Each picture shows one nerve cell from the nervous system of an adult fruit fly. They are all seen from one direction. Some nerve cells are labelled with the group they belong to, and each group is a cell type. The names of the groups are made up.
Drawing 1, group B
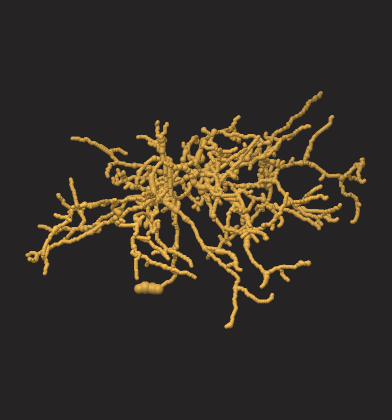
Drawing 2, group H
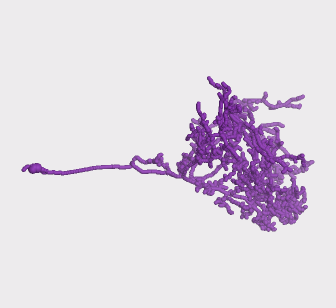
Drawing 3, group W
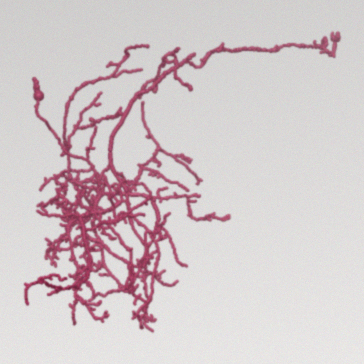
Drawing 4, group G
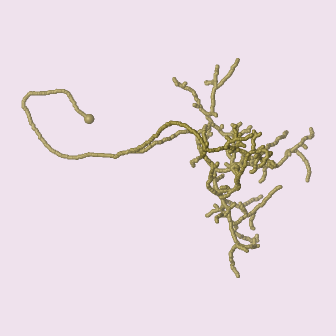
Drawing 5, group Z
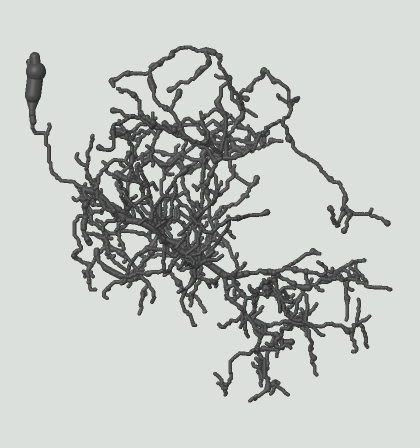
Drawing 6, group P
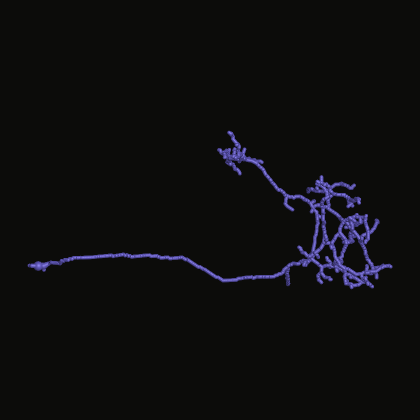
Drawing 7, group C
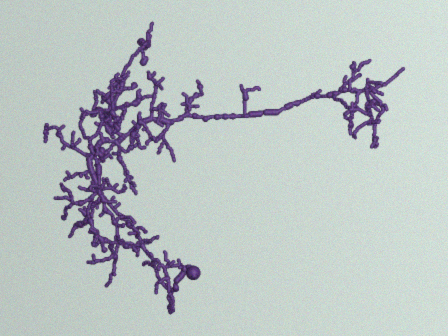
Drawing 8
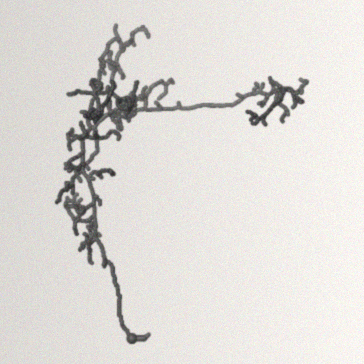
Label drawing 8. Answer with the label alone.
group C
